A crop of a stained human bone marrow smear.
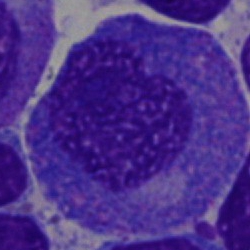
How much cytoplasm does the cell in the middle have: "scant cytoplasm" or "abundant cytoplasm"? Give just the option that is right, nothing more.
Abundant cytoplasm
